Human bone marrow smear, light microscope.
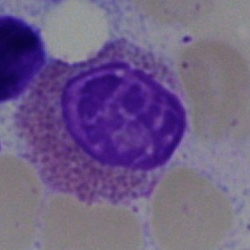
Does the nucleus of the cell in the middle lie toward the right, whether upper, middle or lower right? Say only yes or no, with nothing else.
Yes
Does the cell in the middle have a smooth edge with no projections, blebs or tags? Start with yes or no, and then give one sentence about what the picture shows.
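No. The cell outline is irregular and slightly ragged.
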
